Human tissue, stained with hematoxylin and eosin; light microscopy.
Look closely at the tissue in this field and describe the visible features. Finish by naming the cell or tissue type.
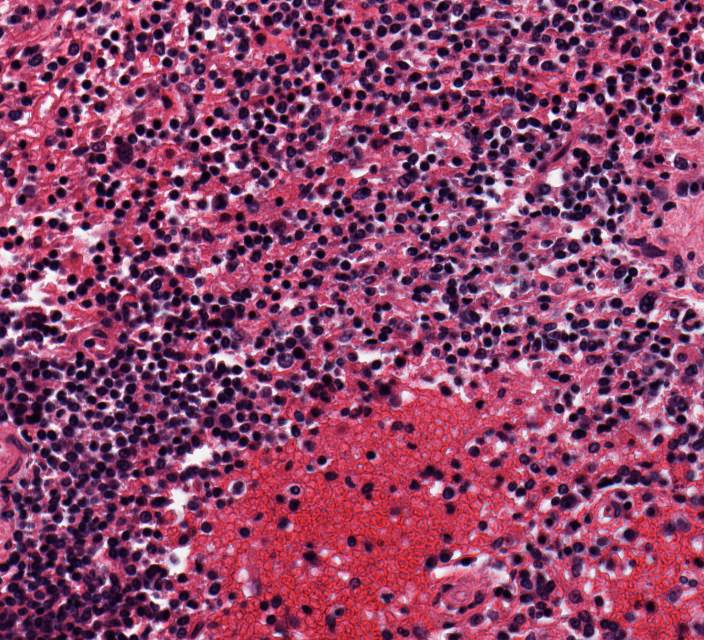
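A diffuse, densely cellular sheet with no glands or epithelium covers the field. Most nucleated cells are lymphocytes, with small, round, dark-staining nuclei and scant cytoplasm. A large, compact collection of packed red blood cells occupies the lower centre. At the right edge of the upper part is a small pale pink area with few nuclei. The tissue is spleen.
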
